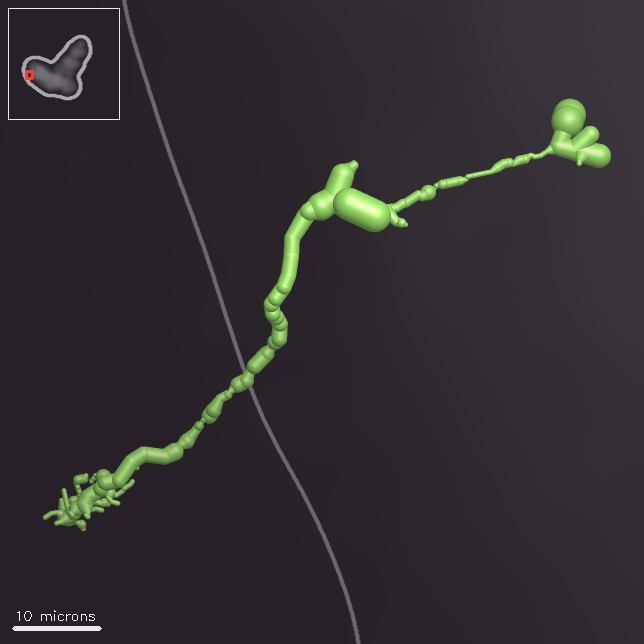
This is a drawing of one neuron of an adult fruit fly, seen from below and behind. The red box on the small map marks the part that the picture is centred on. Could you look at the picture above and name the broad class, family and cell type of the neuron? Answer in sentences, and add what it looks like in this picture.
This is an optic-lobe intrinsic neuron. Its family is L. The cell type is L1. By the scale bar it is about 65 microns wide in this view. In this view it is wider than it is tall.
